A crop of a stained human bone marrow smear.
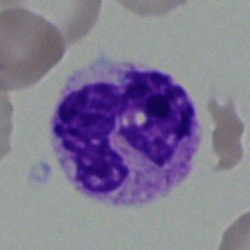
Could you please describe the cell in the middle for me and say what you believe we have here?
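The cell is round with a smooth outline. Its nucleus is deeply indented, a pale cleft running up into it from below the centre. Chromatin is dark purple and coarsely clumped. Near the centre of the cell, over the nucleus, lies a pair of small white dots. It is a segmented neutrophil.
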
